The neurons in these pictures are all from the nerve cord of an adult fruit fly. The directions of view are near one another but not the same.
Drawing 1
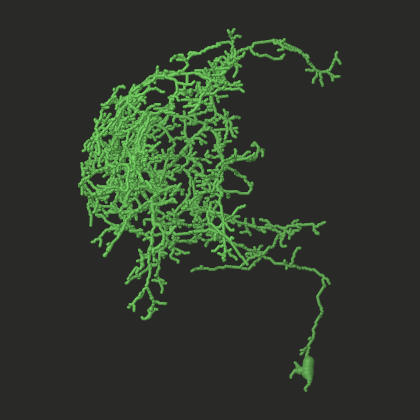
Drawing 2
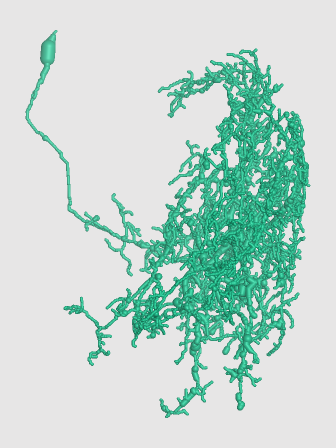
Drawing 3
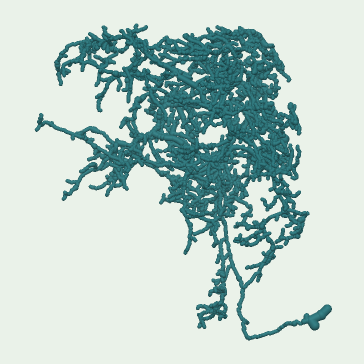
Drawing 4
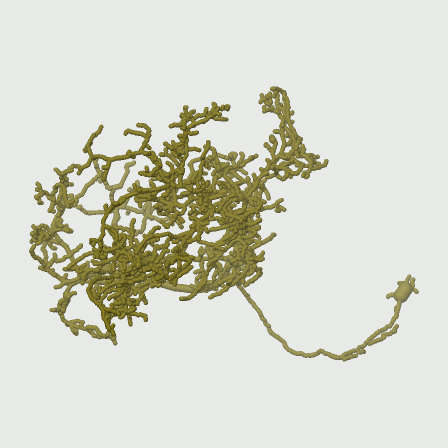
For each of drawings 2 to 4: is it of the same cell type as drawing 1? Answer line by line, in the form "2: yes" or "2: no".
2: yes
3: yes
4: no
